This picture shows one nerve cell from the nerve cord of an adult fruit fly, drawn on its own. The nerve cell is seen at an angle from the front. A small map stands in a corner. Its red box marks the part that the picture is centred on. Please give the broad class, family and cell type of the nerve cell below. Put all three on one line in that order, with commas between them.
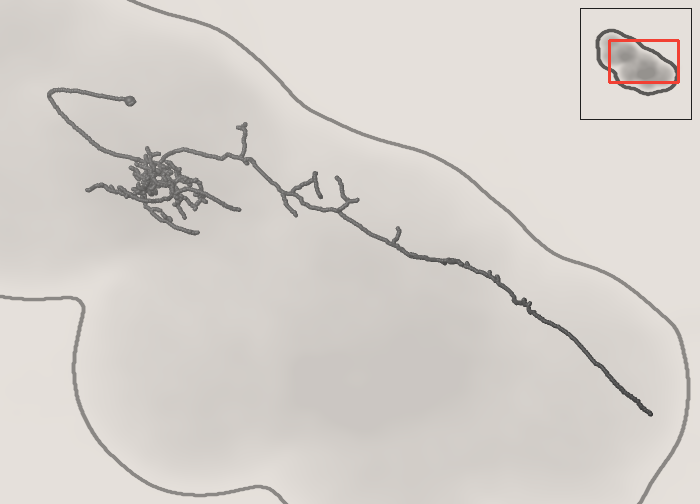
ascending neuron, hemilineage 19B, AN19B100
